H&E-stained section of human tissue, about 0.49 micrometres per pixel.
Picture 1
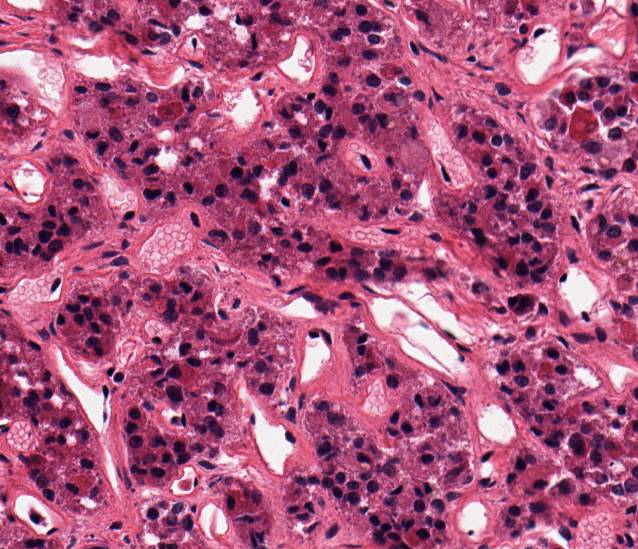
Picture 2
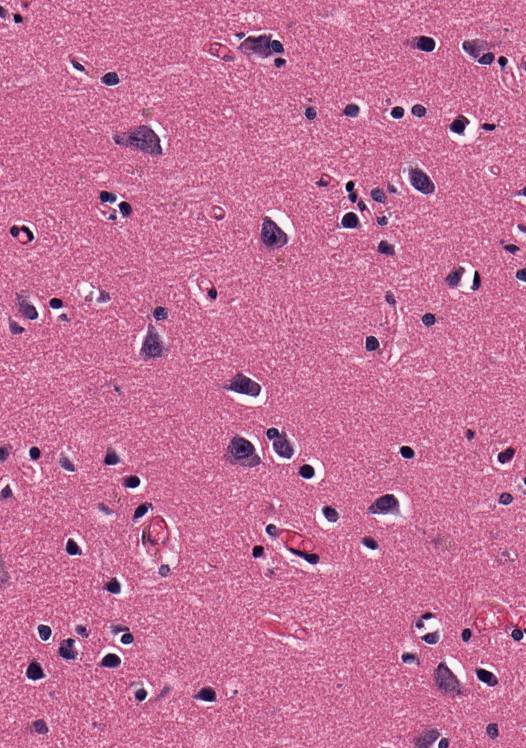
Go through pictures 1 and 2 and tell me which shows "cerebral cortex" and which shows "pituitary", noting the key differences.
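Pituitary first, in picture 1; cerebral cortex is picture 2. In the pituitary, solid nests are divided by thin pink fibrous septa, and the small, round, dark nuclei look much alike. Most cytoplasm is granular purplish-pink, though scattered cells, near the upper right and lower left for example, are brighter and deeply eosinophilic. The cerebral cortex is pink, finely fibrillary neuropil with cells scattered singly and in small groups, without organised units, epithelium, glands or fat cells. Notice scattered angular, triangular neurons with purple cytoplasm, as at upper left and centre.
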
